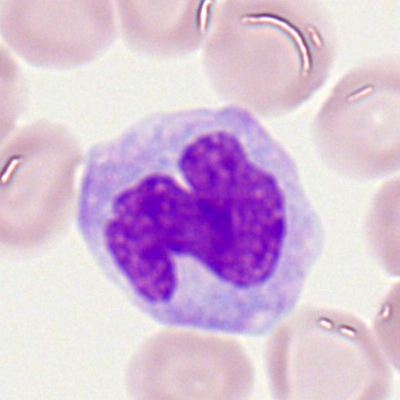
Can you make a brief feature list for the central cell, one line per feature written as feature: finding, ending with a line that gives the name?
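Outline: irregular, with a few slightly angular edges
Nucleus: folded, a deep notch cutting in from the upper side
Nucleoli: look closely, none visible
Cytoplasm: fine and dusty, no coarse granules
Name: monocyte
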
